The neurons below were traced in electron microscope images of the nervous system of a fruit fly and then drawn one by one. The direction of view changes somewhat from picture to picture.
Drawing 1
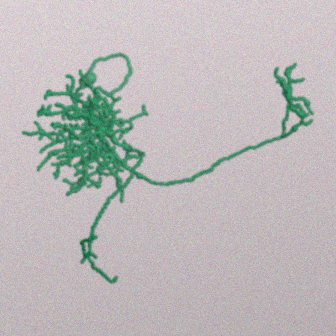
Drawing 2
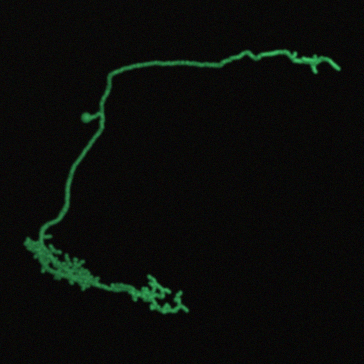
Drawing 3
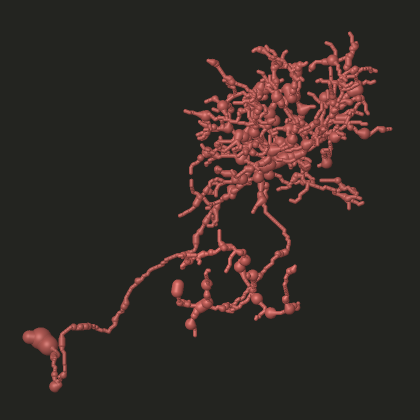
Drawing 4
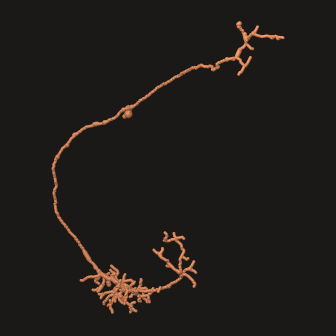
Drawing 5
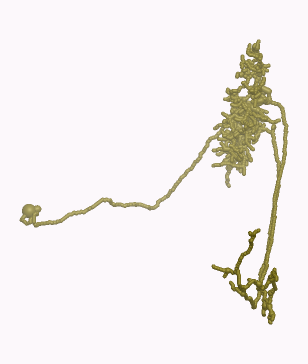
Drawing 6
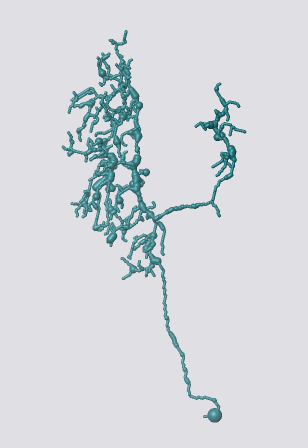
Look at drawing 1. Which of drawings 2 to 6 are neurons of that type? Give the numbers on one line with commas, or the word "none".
3, 5, 6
